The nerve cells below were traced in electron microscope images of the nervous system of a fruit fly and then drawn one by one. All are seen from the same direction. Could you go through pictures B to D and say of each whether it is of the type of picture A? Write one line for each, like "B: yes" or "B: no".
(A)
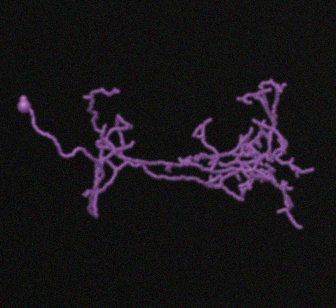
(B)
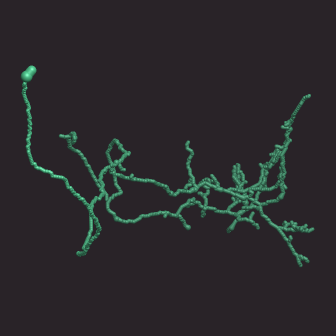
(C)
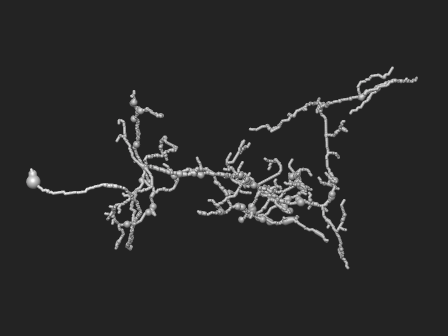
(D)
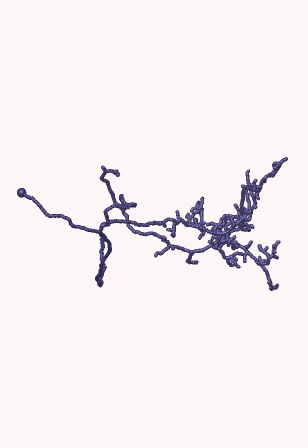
B: yes
C: yes
D: yes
